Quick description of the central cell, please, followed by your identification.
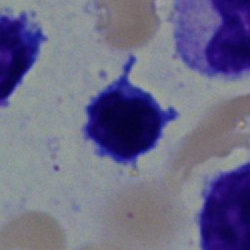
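The outline is roughly round but broken by a few short, irregular projections. The longest of these is a thin stalk pointing upward from the top of the cell, and a short, blunt projection sticks out from the right side. No granules are visible. The cell is a lymphocyte.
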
